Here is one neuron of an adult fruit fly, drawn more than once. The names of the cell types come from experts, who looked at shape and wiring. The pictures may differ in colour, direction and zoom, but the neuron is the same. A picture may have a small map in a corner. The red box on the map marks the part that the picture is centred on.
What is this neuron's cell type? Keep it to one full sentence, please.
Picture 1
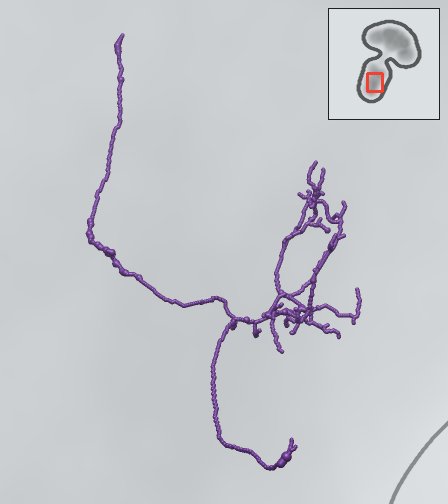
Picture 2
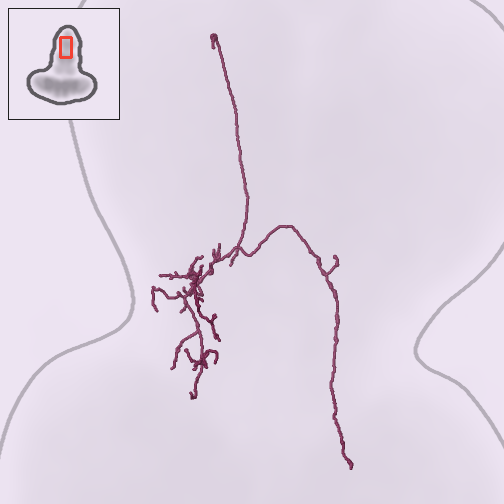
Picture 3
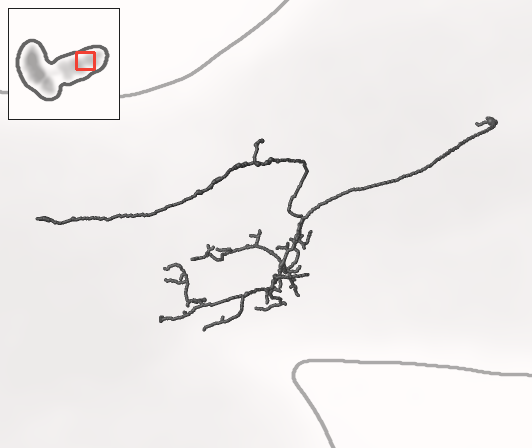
As a matter of cell type, the neuron is IN07B096_c.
